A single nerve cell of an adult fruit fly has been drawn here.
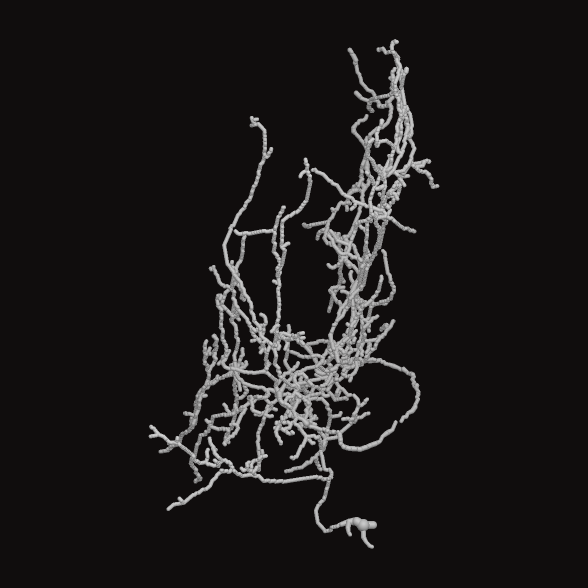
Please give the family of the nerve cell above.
hemilineage 17A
